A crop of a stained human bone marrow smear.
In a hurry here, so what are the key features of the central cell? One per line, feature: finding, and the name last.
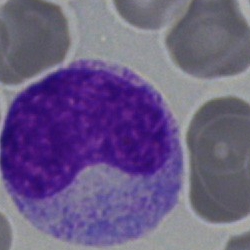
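Cell outline: round and smooth
Nucleus: bean-shaped; note the indentation on its lower side
Cytoplasm colour: pale lilac-grey
Granules: many fine purple ones held in the cytoplasm
Cell type: metamyelocyte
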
